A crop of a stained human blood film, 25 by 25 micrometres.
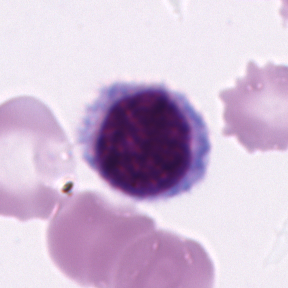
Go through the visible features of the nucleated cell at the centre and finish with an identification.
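Outline roughly round, edge fuzzy and slightly ragged; cell about 11 micrometres across. Nucleus round, about 9 micrometres across, with no notch, indentation or lobes, filling about 70% of the cell's area. Chromatin dark purple, condensed into clumps with paler streaks between them. No granules visible in the cytoplasm. Name: hairy cell.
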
